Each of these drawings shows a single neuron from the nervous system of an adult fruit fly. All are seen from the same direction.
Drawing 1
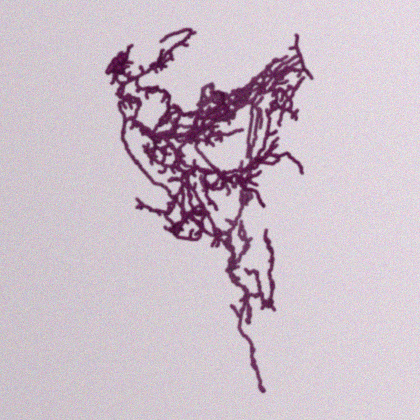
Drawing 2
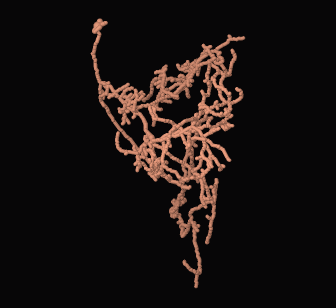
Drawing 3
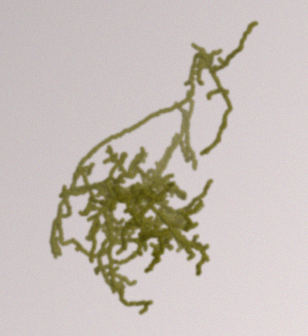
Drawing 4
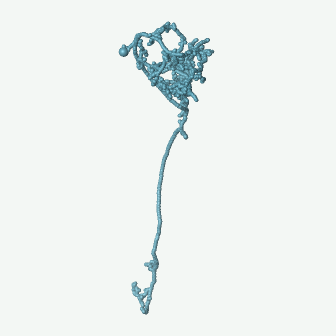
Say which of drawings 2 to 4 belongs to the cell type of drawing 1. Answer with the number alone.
2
